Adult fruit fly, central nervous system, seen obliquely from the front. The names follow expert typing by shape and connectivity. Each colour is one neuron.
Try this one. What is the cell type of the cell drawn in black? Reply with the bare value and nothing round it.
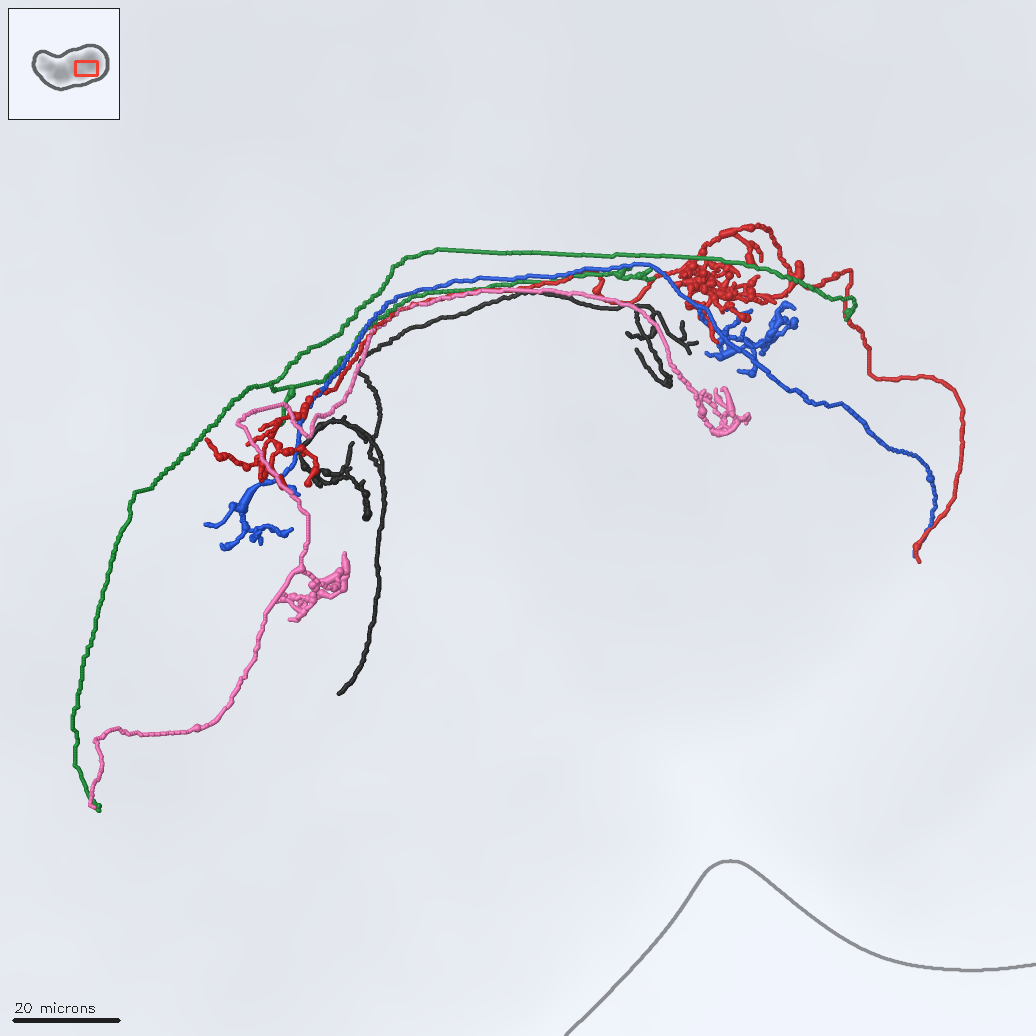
ORN_DM6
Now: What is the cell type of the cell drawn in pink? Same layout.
ORN_DC2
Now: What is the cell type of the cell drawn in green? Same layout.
ORN_DM3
